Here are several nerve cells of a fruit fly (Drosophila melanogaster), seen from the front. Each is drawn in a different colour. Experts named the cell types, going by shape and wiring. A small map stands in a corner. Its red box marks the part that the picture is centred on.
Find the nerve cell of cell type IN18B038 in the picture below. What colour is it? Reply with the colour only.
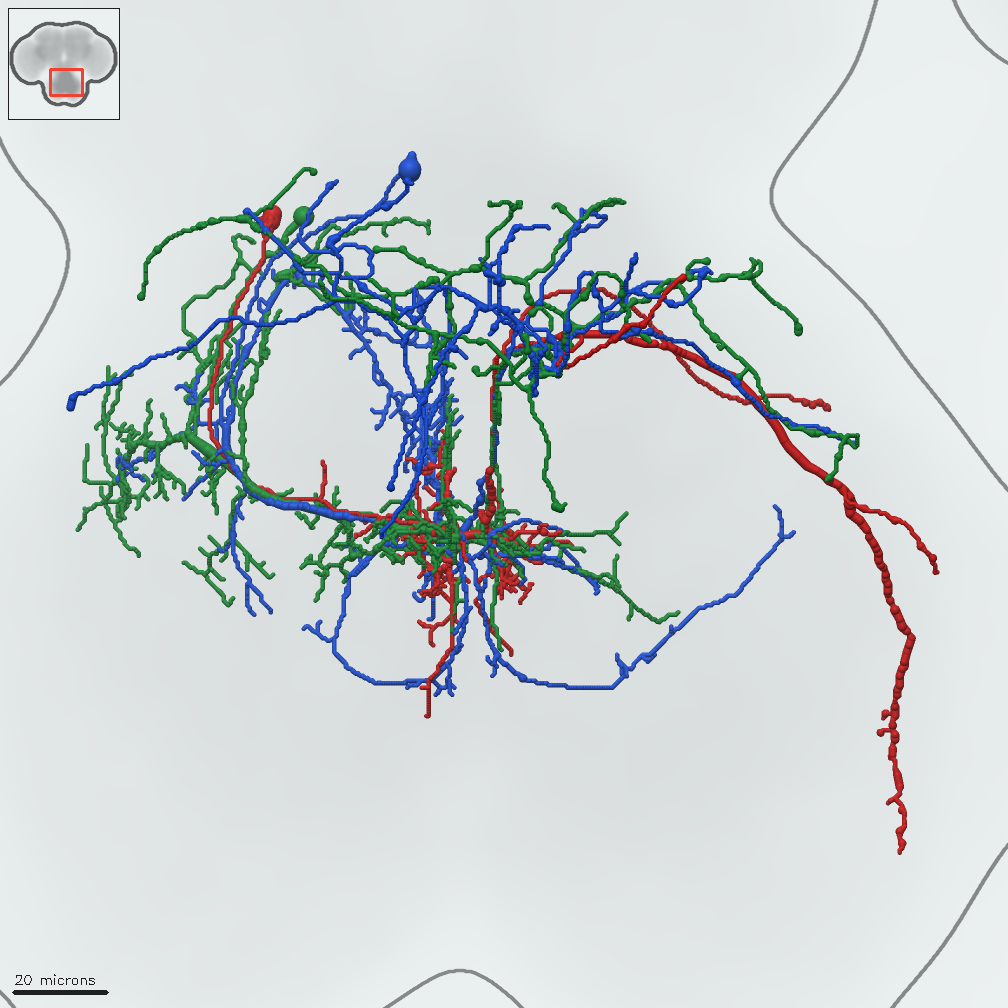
red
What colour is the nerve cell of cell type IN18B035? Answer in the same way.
blue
